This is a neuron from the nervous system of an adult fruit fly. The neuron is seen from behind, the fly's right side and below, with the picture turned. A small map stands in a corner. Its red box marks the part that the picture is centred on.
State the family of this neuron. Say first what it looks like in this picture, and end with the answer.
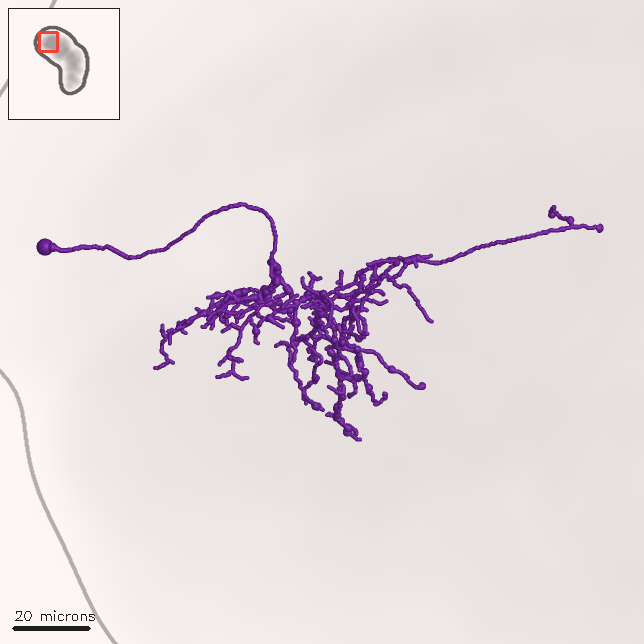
The cell body is on the left of the picture. By the scale bar it is about 150 microns wide in this view. The picture shows dozens of branch ends. Its broad class is central-brain intrinsic neuron. The family is hemilineage VLPl4_dorsal.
